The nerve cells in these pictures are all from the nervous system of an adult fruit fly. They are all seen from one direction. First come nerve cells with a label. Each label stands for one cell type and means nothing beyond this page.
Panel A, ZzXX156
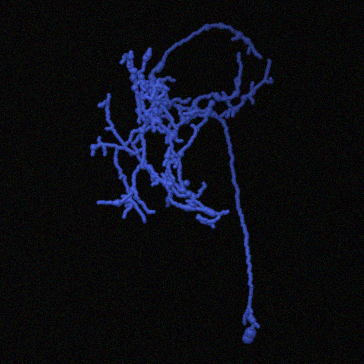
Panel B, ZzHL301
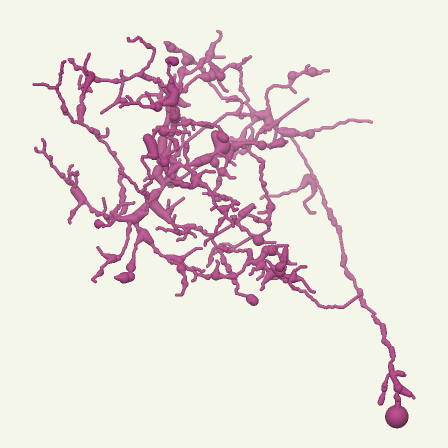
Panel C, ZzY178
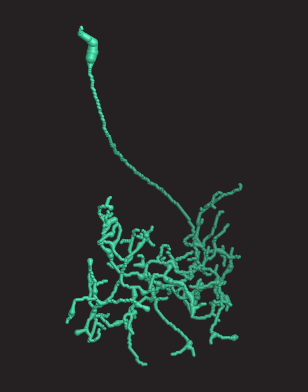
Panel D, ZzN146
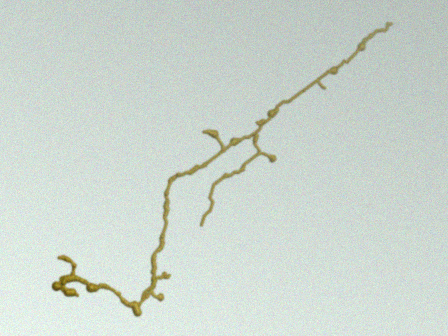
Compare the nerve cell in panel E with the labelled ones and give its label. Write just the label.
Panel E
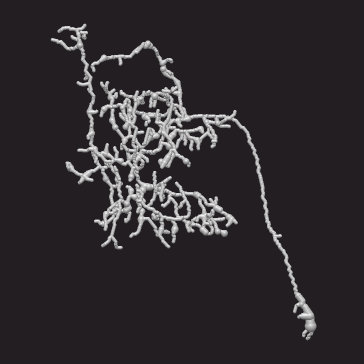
ZzHL301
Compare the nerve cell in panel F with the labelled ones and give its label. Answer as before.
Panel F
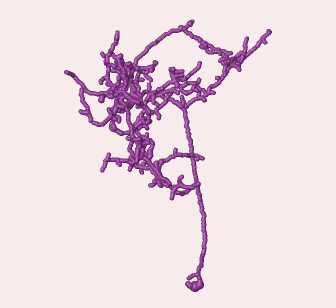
ZzXX156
